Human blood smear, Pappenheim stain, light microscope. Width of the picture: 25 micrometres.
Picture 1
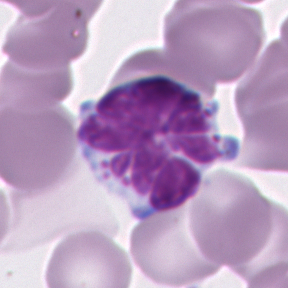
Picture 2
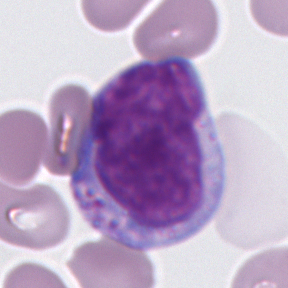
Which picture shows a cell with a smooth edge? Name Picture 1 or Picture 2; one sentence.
Picture 2 shows a cell with a smooth, even edge.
